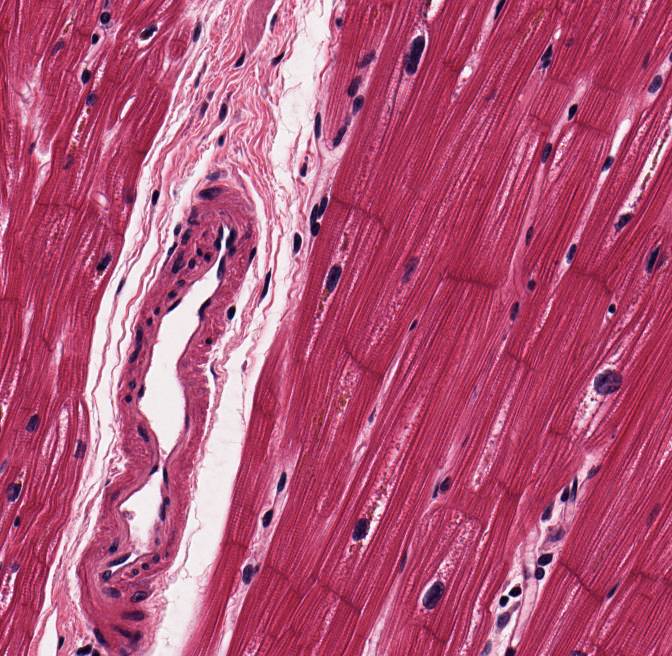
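Left ventricle of the heart, H&E. You can see striated muscle fibres filling most of the field, running obliquely from lower left to upper right. Each muscle cell has a single oval nucleus sitting centrally in the fibre. Notice how the fibres branch and rejoin their neighbours instead of running as separate parallel cylinders. Small golden-brown granules cluster at the ends of some of the nuclei.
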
